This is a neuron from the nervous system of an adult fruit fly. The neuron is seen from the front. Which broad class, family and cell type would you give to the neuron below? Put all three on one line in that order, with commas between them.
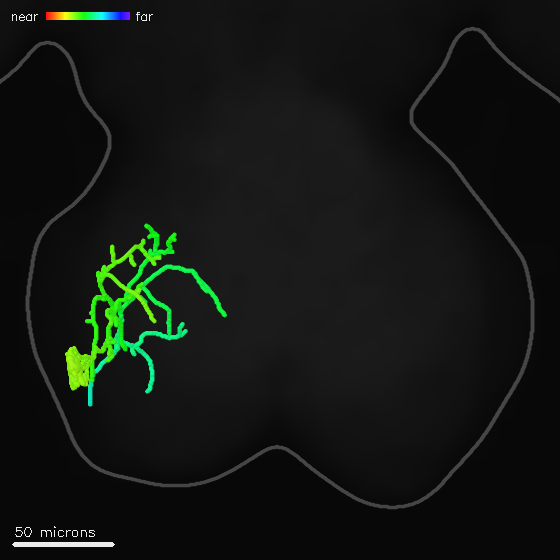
motor neuron of the nerve cord, hemilineage 19A, Tr extensor MN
